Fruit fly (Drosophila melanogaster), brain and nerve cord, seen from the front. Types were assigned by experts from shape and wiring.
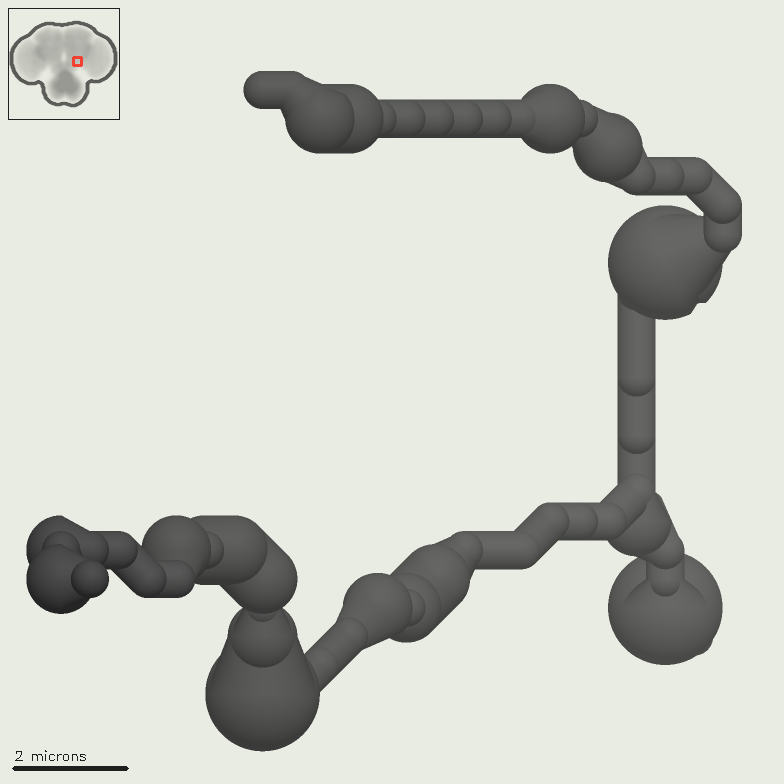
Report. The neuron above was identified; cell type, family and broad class: JO-B4_b; class mechanosensory; sensory neuron entering the brain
